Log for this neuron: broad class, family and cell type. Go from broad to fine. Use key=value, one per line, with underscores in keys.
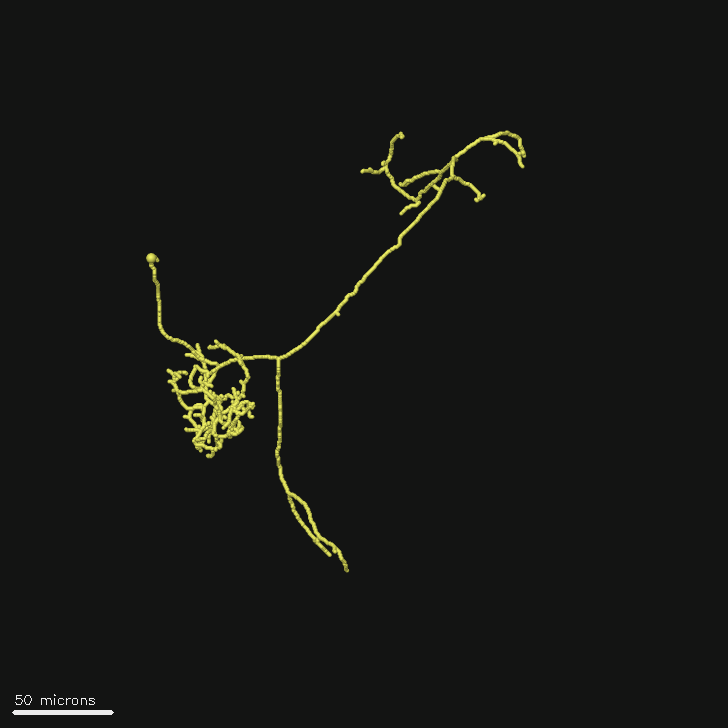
broad_class=central-brain intrinsic neuron
family=hemilineage ALad1
cell_type=M_adPNm4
